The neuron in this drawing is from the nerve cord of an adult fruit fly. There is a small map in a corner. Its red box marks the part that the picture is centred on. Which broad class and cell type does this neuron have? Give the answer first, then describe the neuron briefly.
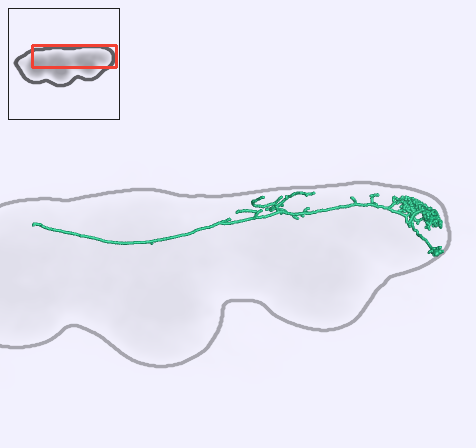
It is a nerve-cord intrinsic neuron. The cell type is INXXX249. In this view it is more than twice as wide as it is tall.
